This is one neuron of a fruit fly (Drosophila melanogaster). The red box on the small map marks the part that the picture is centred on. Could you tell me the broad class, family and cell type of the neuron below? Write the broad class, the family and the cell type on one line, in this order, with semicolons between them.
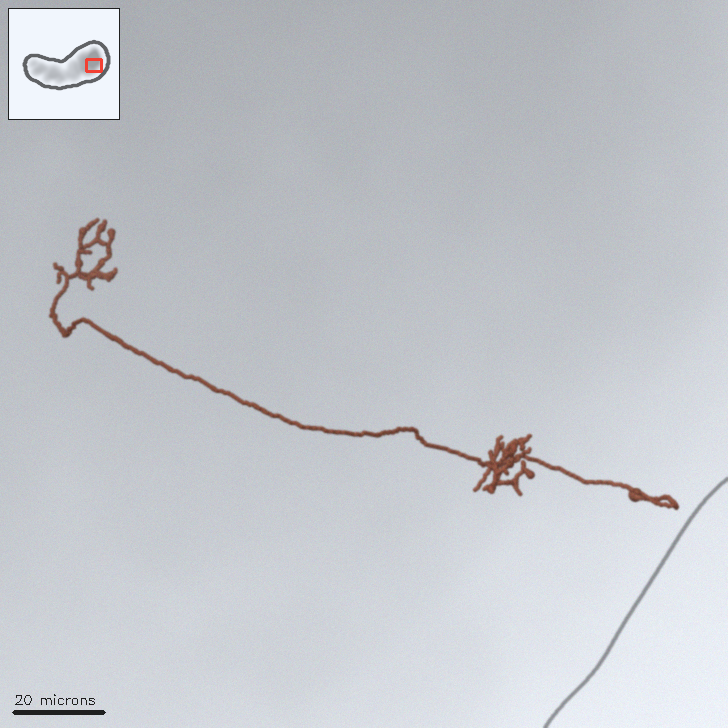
optic-lobe intrinsic neuron; Tm; Tm34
